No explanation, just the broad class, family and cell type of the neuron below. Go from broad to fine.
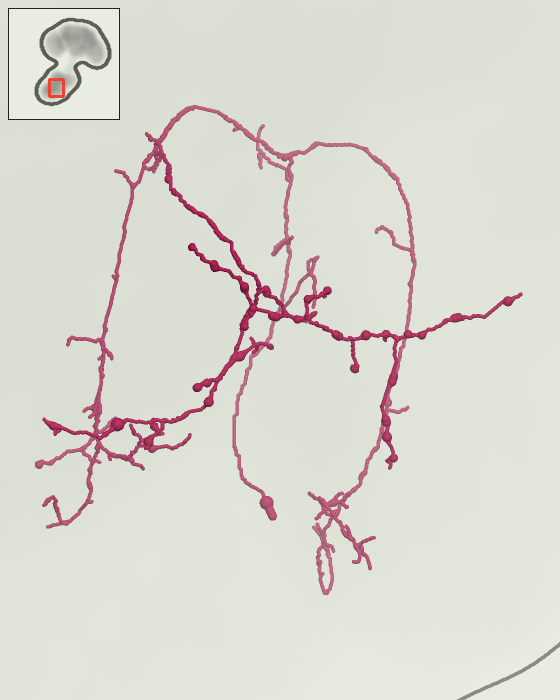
nerve-cord intrinsic neuron; hemilineage 12B; IN12B075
